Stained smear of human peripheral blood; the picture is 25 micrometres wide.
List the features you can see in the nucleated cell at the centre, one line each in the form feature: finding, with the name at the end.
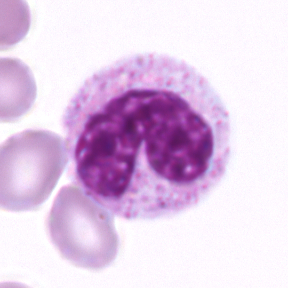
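Outline: round, smooth edge
Size: about 15 micrometres across
Nucleus: kidney or horseshoe shape, notch opening toward the bottom
Nuclear area: about 50% of the cell
Chromatin: dark purple, coarsely clumped, paler patches between clumps
Granules: small, pinkish-red, scattered through the cytoplasm
Name: band neutrophil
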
